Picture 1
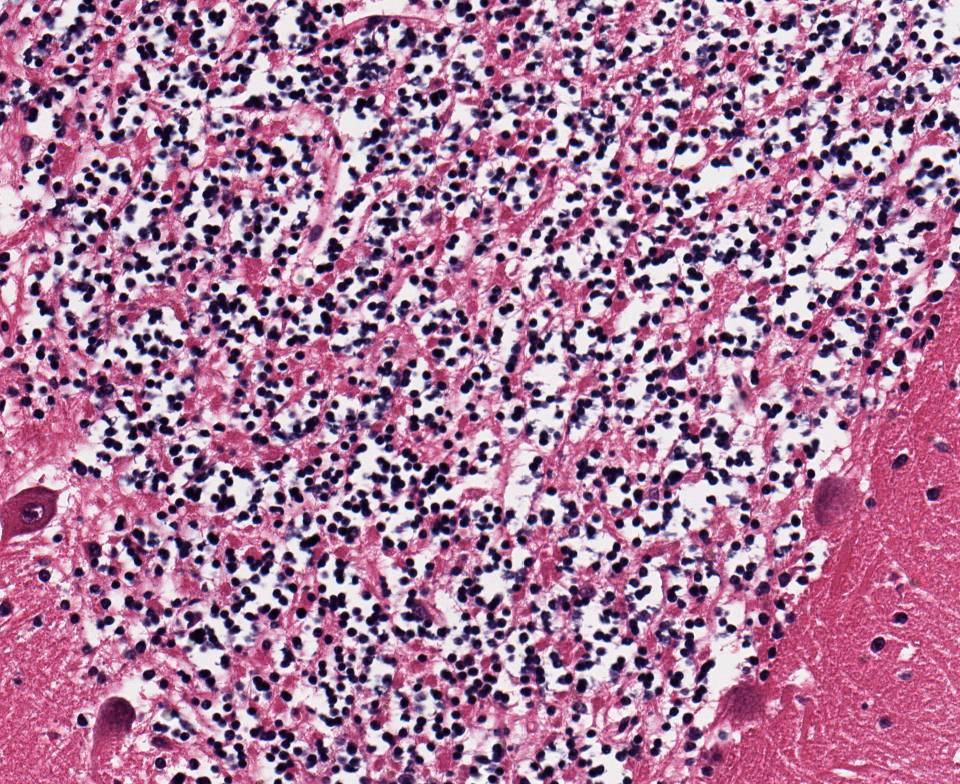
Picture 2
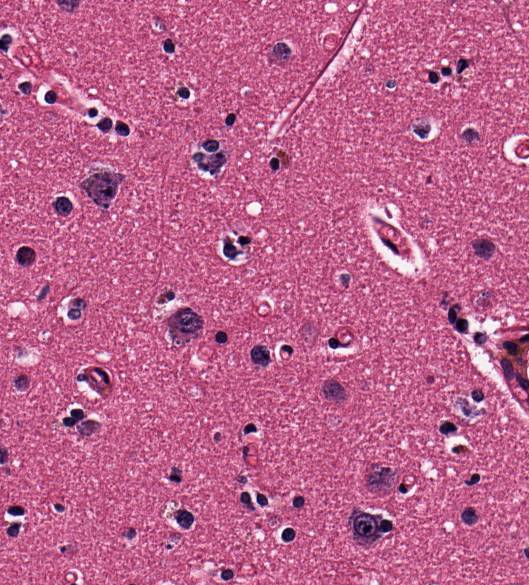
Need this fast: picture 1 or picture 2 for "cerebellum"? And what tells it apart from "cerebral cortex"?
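The cerebellum is in picture 1, the cerebral cortex in picture 2. In picture 1, densely packed, mostly small cells with round, dark-staining nuclei and barely visible cytoplasm fill the top and centre, with paler pink tissue at the lower left and right side. Pink fibrillary strands and islands run between the clusters. A few large neurons with abundant purplish-pink cytoplasm lie along the border with the pink tissue, two at the lower left. Picture 2 is filled by a fine-grained pink fibrillary meshwork peppered with tiny round clear vacuoles, in which scattered small round dark nuclei far outnumber the larger cells and many cells sit within clear halos.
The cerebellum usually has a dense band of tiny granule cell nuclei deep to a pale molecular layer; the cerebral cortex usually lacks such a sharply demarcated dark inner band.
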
